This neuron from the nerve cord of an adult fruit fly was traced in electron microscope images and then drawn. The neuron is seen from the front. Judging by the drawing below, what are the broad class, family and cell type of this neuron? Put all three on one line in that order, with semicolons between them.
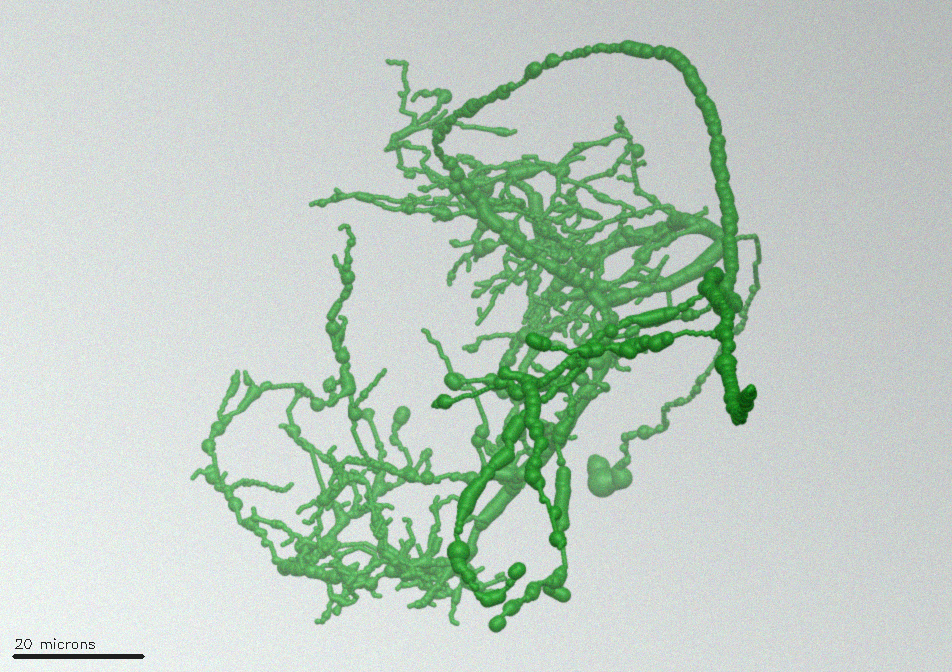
ascending neuron; hemilineage 04B; AN04B003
